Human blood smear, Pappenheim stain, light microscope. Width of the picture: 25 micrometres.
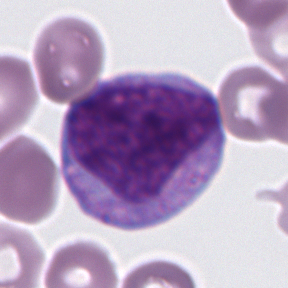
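Atypical promyelocyte, the nucleated cell at the centre of this stained peripheral blood smear. Its outline is round and smooth, and the nucleus is a single unlobed mass of about 13 by 11 micrometres. Fine pinkish-purple granules lie scattered through pale greyish-blue cytoplasm.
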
